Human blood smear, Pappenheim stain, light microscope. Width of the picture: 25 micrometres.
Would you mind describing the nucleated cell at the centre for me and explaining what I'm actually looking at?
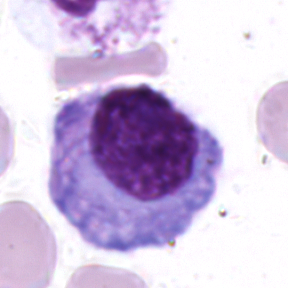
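The nucleus looks round to oval, with no indentation and no lobes. It sits off-centre, pushed toward the upper right of the cell, and measures about 10 by 9 micrometres. Its chromatin is dark purple and coarsely clumped. Around it, the cytoplasm is abundant and stained blue. This is a plasma cell.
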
